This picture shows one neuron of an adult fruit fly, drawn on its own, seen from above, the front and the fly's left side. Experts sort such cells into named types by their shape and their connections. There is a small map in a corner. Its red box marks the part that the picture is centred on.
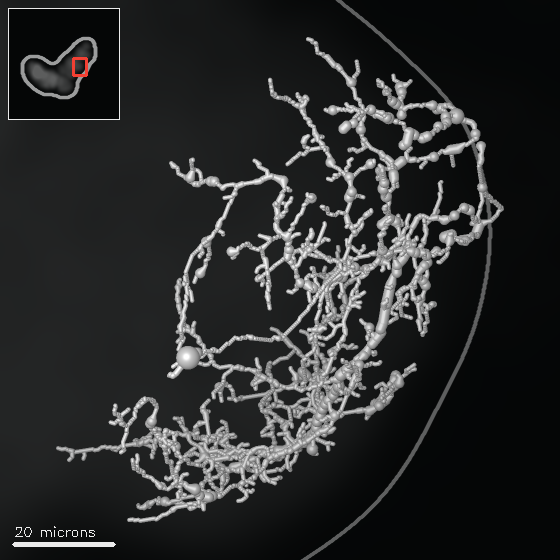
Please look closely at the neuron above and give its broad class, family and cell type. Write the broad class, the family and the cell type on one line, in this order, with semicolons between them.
nerve-cord intrinsic neuron; hemilineage 17A; IN17A041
